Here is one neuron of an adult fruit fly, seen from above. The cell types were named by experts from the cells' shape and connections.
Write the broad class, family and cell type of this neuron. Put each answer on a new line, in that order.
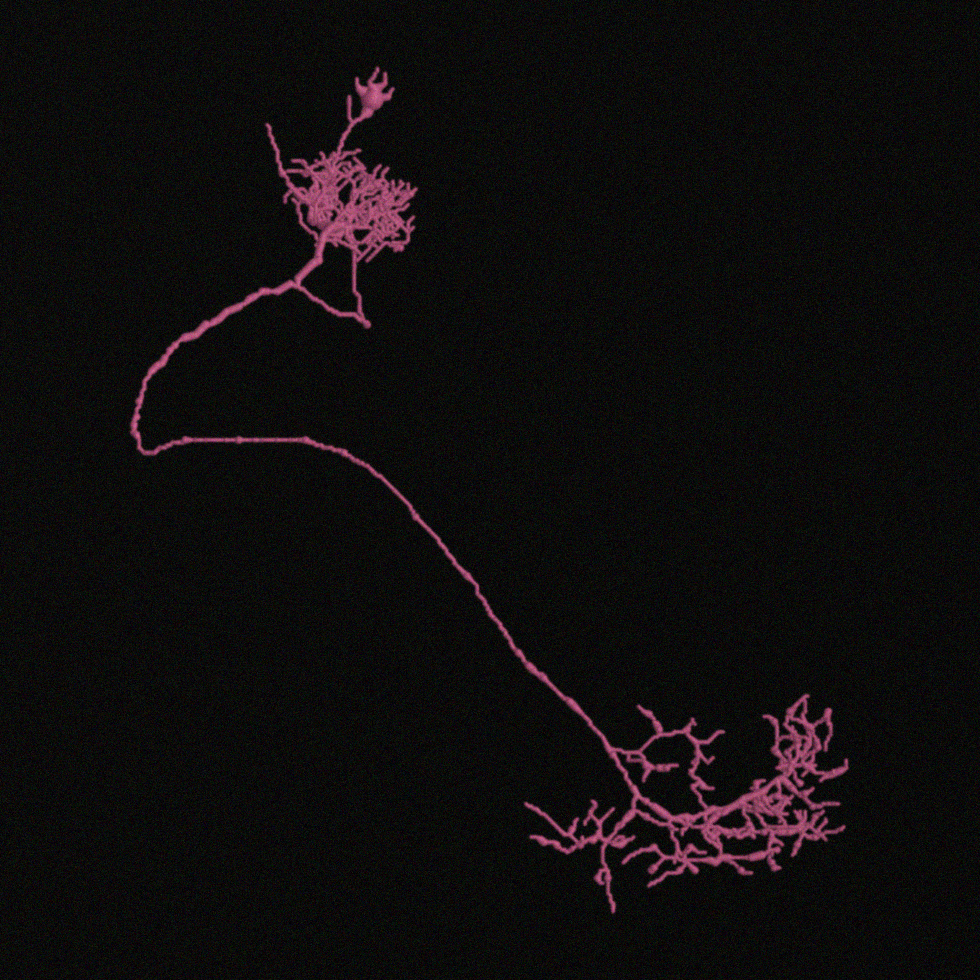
central-brain intrinsic neuron
hemilineage ALv1
VL1_vPN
